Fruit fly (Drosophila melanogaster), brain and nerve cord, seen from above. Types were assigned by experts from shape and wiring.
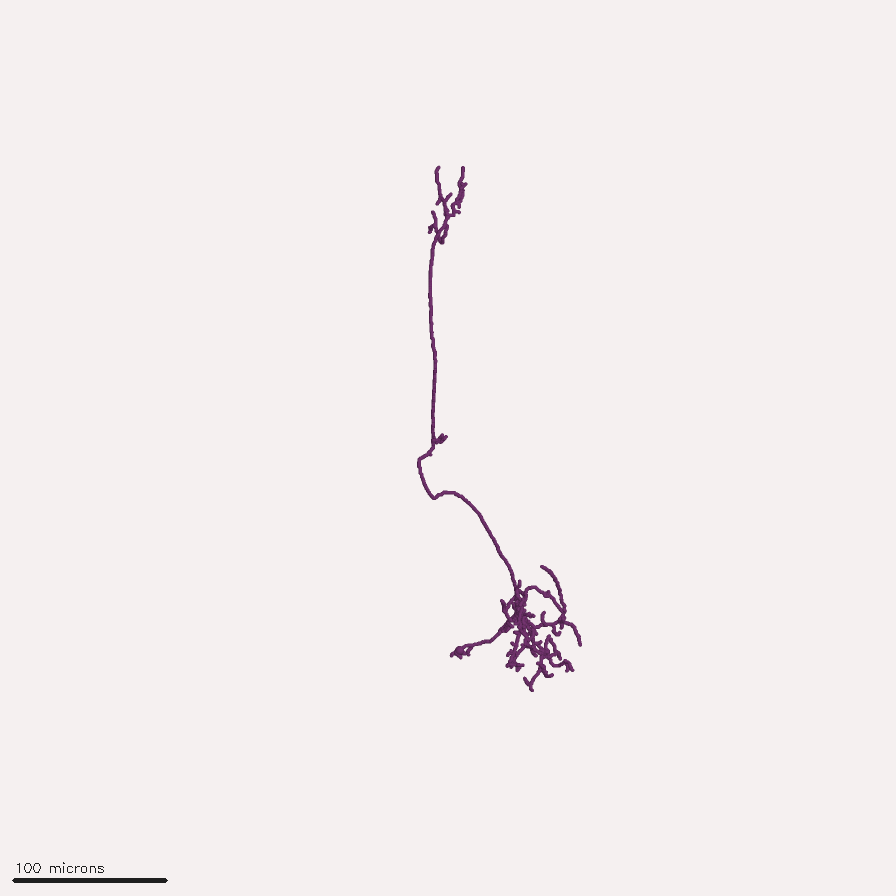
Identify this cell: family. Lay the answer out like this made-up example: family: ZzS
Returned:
family: hemilineage 14B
